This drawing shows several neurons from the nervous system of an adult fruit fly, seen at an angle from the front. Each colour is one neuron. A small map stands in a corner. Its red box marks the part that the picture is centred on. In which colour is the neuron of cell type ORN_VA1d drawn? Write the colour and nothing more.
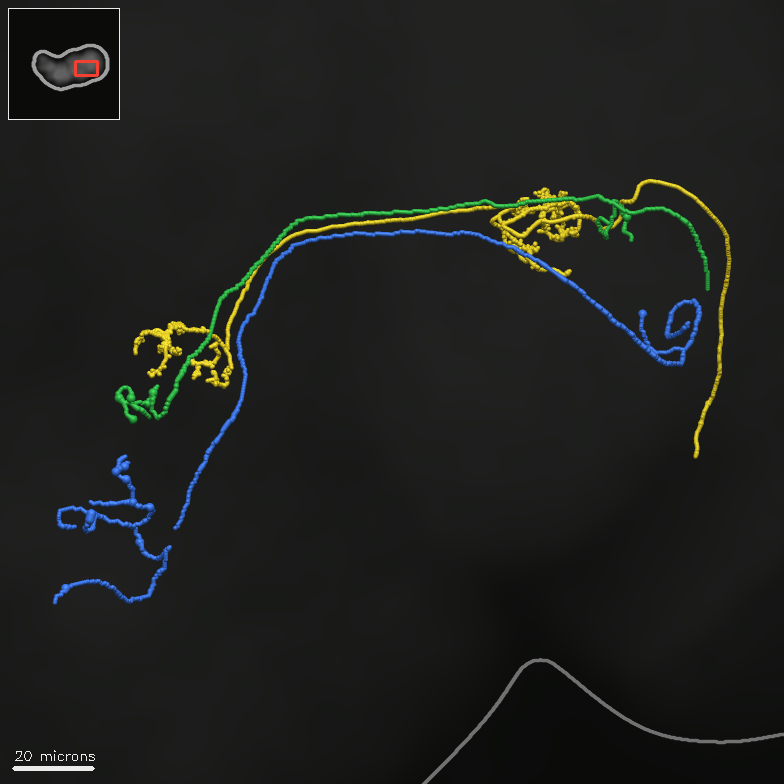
blue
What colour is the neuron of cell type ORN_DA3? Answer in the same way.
green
